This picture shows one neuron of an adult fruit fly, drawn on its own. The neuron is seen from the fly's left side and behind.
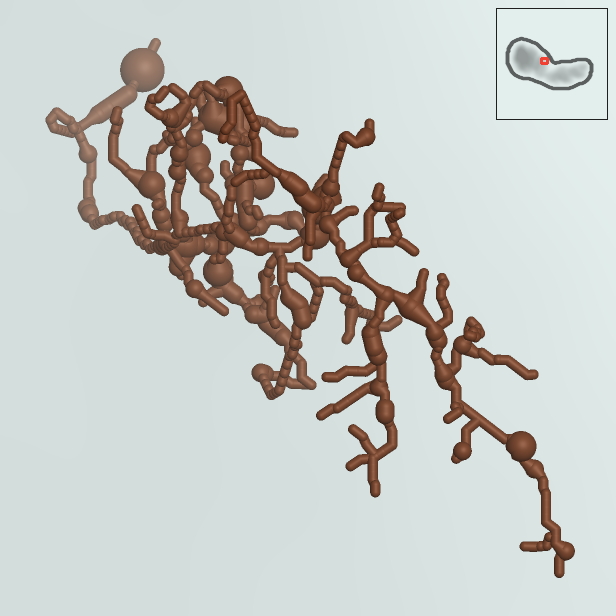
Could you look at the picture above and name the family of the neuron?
Mi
